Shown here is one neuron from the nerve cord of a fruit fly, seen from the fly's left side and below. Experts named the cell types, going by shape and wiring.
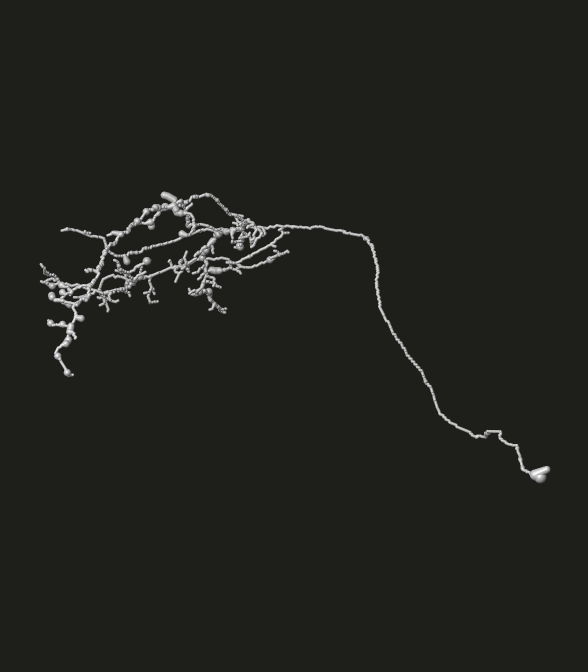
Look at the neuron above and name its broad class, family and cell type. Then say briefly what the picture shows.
This is a nerve-cord intrinsic neuron. Its family is hemilineage 03B. It is of cell type IN03B071. The picture shows dozens of branch ends. In this view it is wider than it is tall.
